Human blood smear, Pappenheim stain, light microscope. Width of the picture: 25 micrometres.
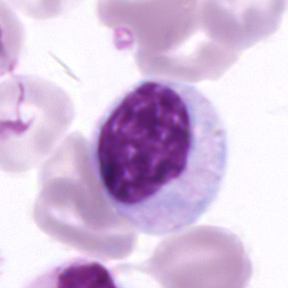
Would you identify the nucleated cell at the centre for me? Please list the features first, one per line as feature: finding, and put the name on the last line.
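Surface: no projections standing out.
Chromatin: coarsely clumped, staining dark purple.
Cytoplasmic rim: widest on the lower right side of the cell.
Coarse granules: none in the cytoplasm.
Cell: metamyelocyte.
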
